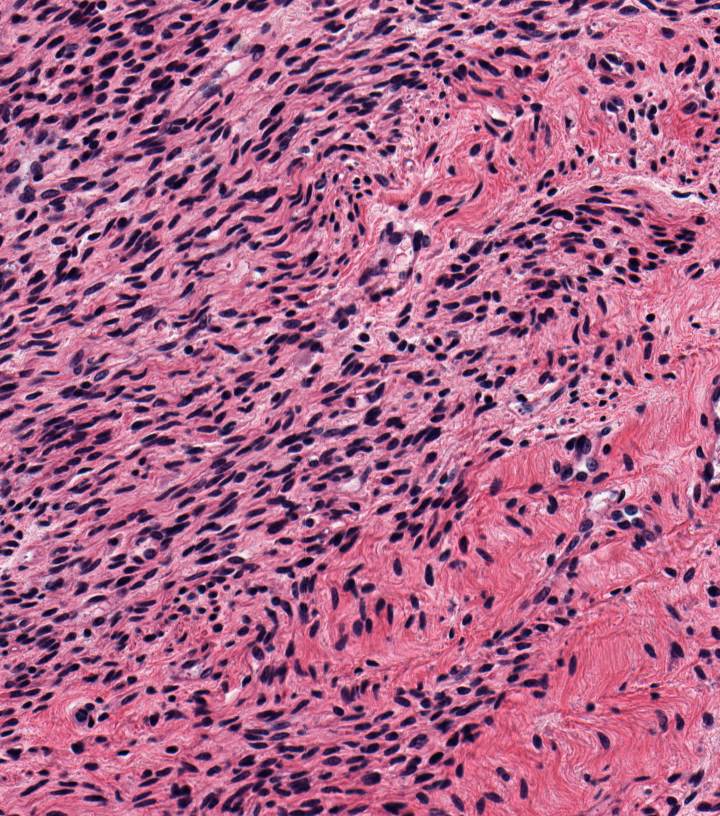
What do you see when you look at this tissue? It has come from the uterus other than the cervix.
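Left half more densely cellular than the right and lower right, where collagen predominates. Dark-staining nuclei, elongated oval to spindle-shaped. Cytoplasm scant and pale pink; cell borders indistinct. Wavy pink collagen bundles lie between the cells, most abundant toward the right.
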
